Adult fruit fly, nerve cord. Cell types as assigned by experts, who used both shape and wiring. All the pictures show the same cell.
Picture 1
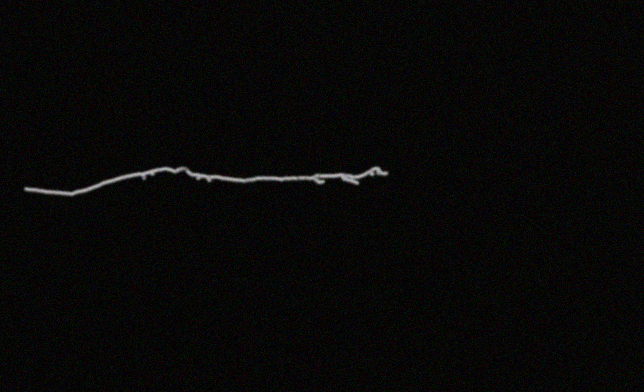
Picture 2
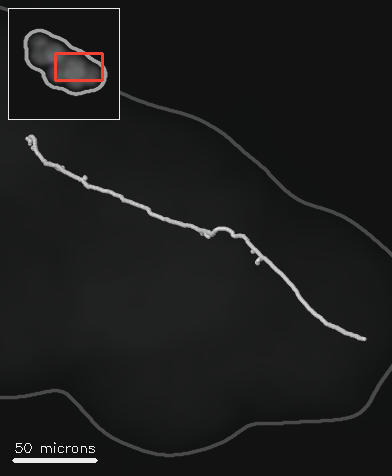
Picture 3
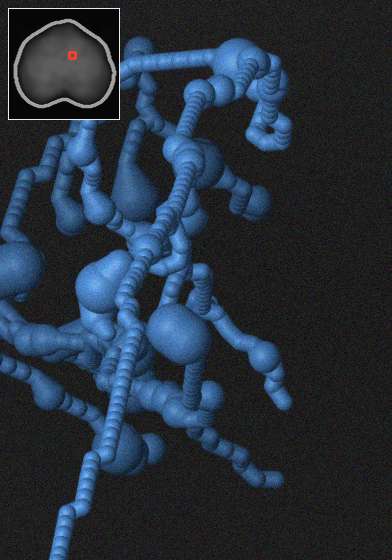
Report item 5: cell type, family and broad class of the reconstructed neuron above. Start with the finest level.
DNpe012_a; hemilineage PSp2; descending neuron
